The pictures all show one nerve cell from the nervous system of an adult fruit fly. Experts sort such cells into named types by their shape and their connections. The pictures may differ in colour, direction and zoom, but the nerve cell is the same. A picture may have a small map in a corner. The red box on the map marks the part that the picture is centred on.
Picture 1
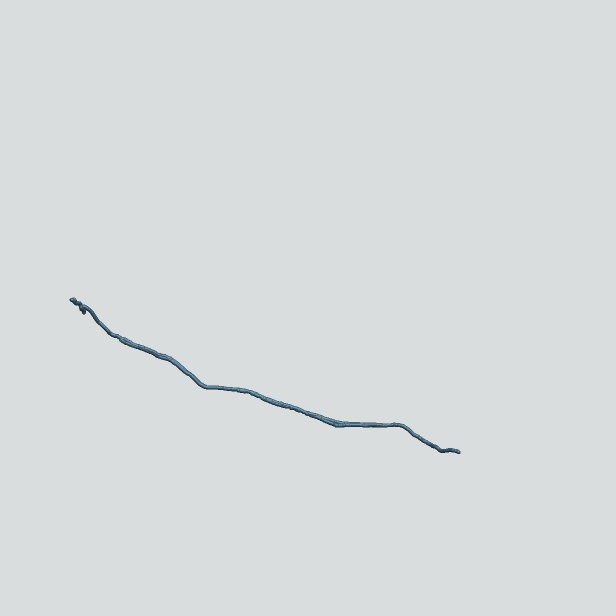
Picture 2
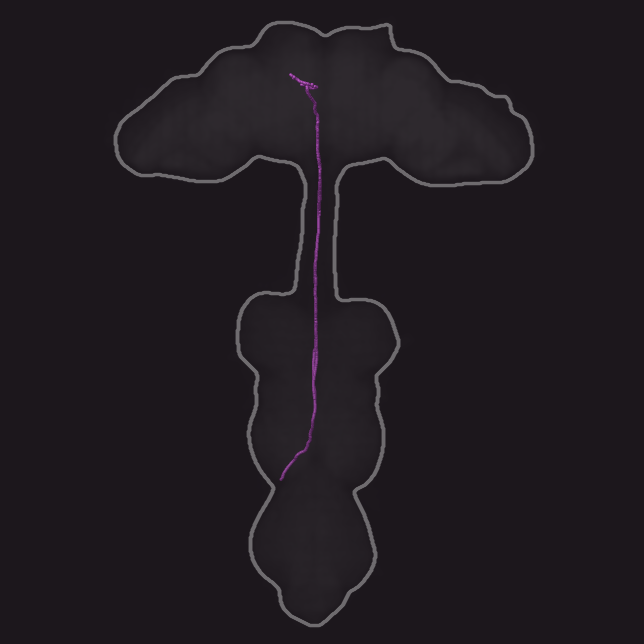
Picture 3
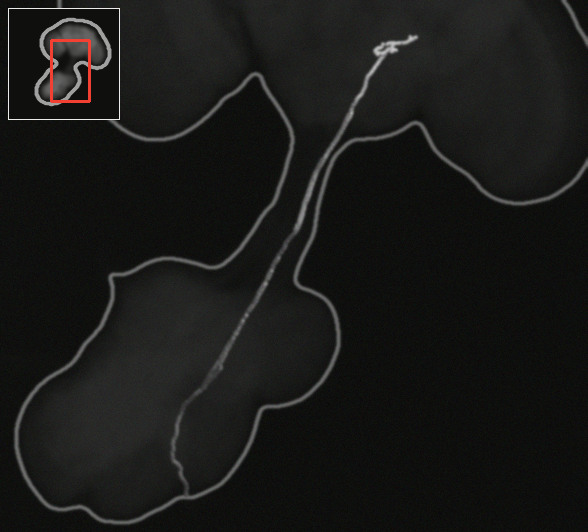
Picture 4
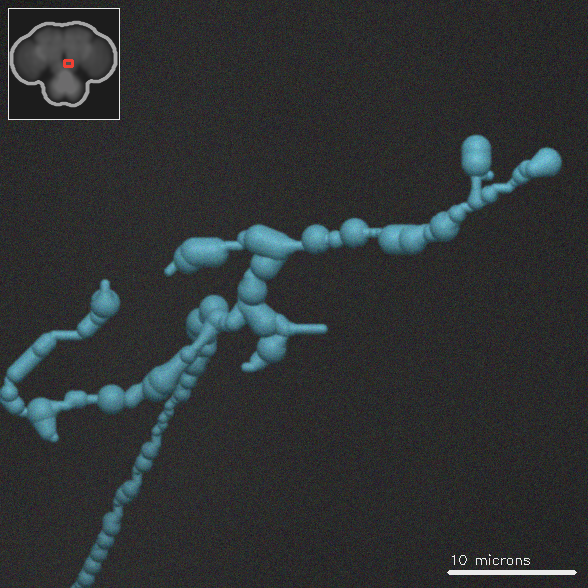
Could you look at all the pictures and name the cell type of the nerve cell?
LgAG2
